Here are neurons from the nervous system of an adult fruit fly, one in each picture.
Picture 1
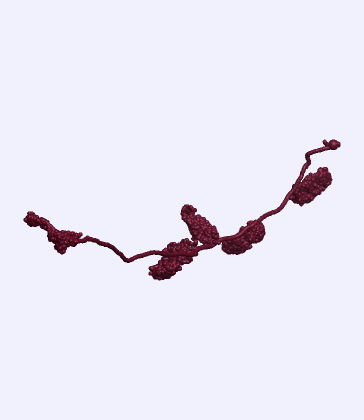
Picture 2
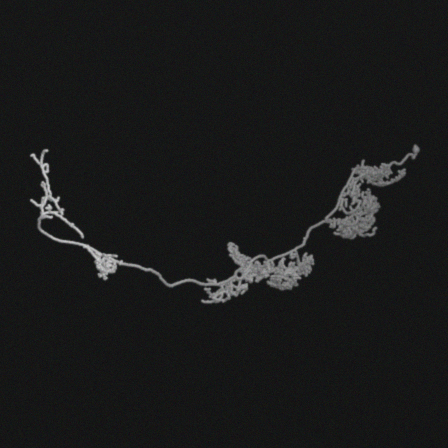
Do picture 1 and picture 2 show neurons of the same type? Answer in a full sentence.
They are of different cell types.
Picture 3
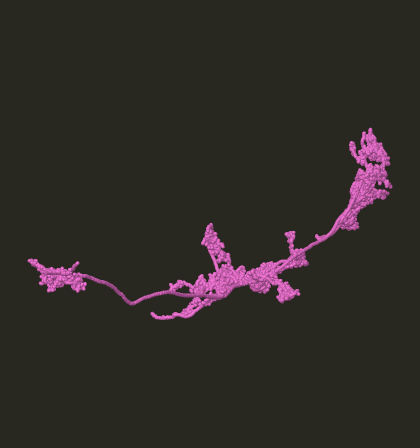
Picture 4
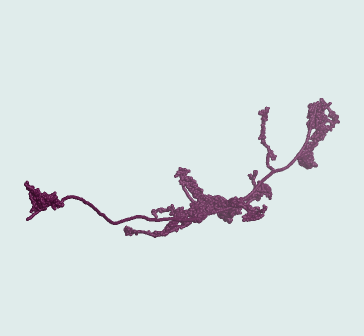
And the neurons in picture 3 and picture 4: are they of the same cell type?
They are of the same cell type.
